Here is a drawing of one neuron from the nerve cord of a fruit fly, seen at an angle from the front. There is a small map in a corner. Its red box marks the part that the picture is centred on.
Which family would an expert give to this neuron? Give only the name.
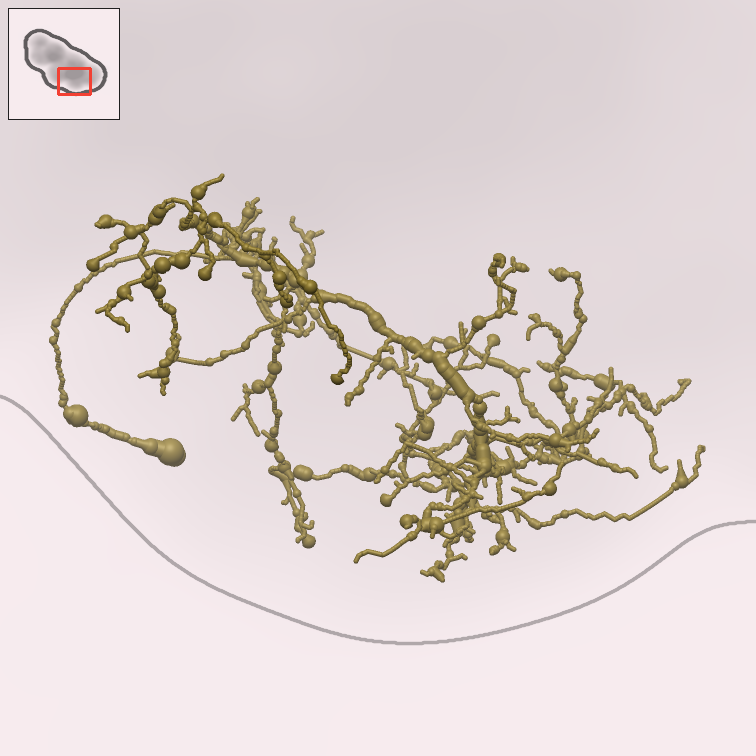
hemilineage 04B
